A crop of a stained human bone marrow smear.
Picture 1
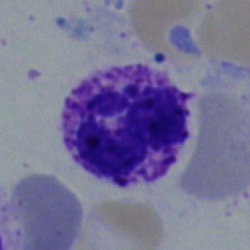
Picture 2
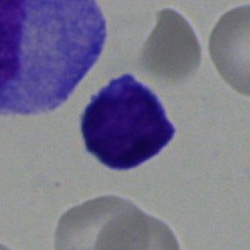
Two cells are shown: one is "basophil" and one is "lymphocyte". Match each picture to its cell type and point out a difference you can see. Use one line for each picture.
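The cell in picture 1 is a basophil. Coarse, dark purple granules are scattered throughout the cell.
The cell in picture 2 is a lymphocyte. No granules are visible in the cell.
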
